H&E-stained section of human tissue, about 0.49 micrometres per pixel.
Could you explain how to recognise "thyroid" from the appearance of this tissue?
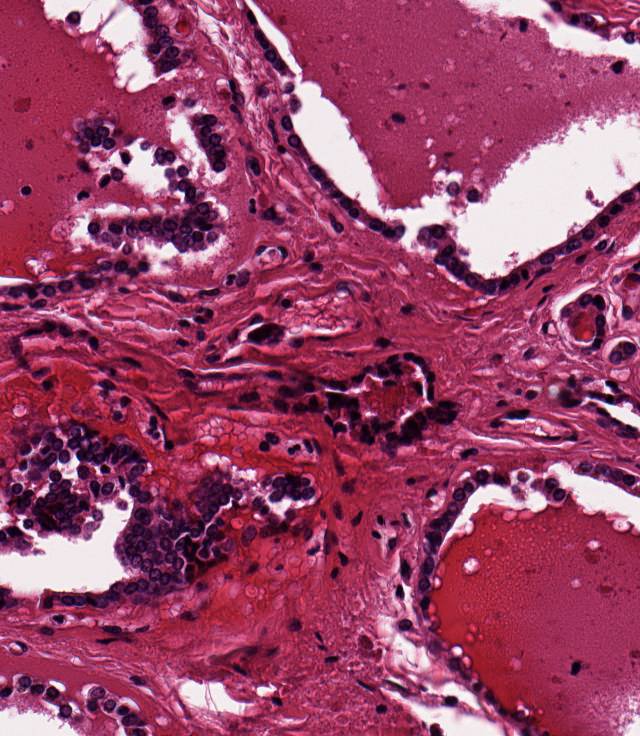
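What fits thyroid here are the large dilated spaces at top right and lower right, filled with homogeneous pink eosinophilic material.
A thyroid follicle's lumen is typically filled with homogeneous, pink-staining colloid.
Less fitting is the band of fibrous stroma, pink collagen with scattered spindle-shaped nuclei, running through the centre between those spaces.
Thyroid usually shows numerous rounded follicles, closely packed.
White clefts in several spaces, a retraction artefact, separate the pink material from the epithelial lining. No fat cells are present anywhere.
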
